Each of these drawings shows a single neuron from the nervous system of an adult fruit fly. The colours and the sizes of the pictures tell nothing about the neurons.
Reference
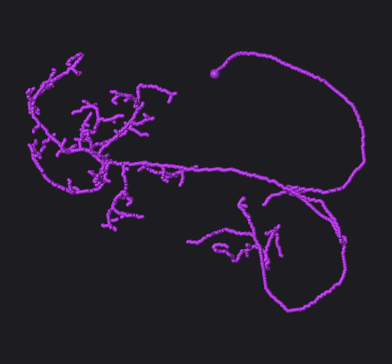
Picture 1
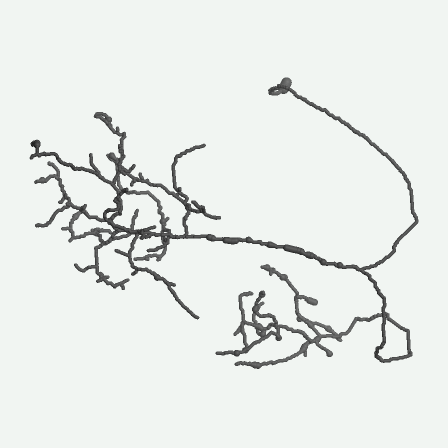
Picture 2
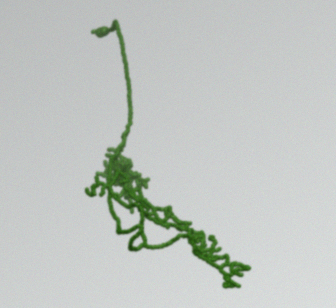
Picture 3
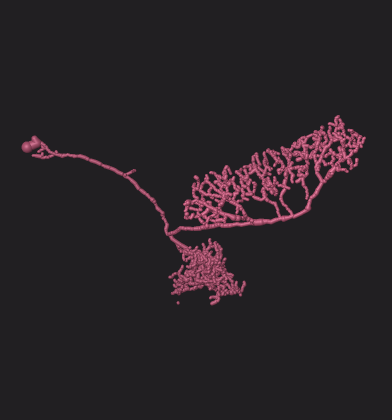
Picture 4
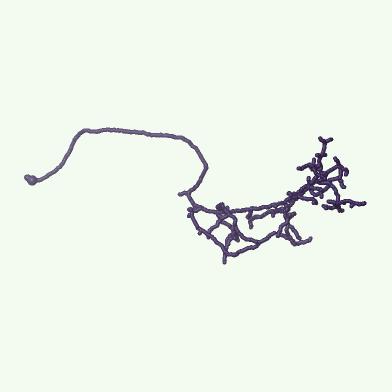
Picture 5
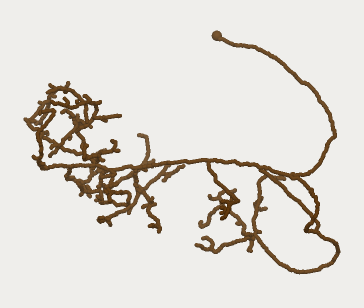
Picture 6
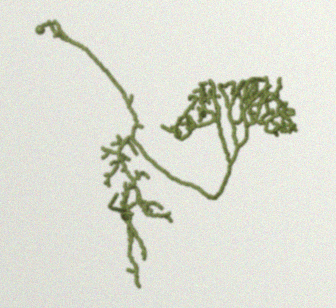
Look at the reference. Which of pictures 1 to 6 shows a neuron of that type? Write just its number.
5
